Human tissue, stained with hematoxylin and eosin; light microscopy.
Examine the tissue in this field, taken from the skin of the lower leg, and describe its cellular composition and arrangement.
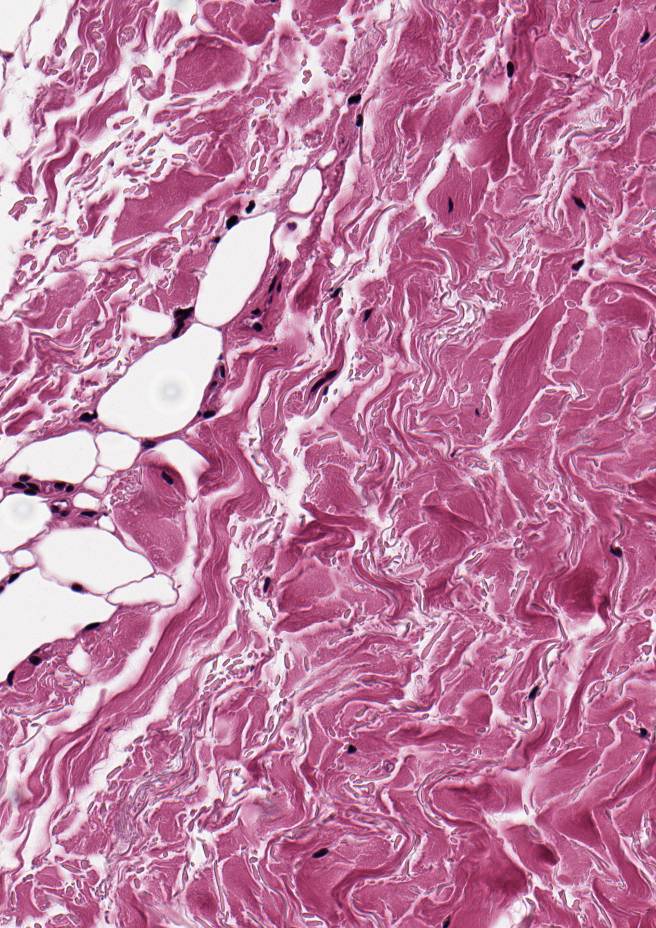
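Collagen bundles: multidirectional, interweaving, not parallel. Cells sparse; mainly small, dark, elongated fibroblast nuclei, scattered singly between bundles. Upper left looser than right: thinner fibres, more white space between them. Epithelium absent throughout field.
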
